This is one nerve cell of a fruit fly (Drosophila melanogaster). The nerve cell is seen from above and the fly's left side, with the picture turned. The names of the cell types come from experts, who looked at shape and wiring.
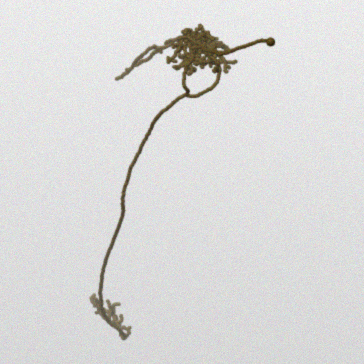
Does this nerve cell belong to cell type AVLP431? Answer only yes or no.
no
